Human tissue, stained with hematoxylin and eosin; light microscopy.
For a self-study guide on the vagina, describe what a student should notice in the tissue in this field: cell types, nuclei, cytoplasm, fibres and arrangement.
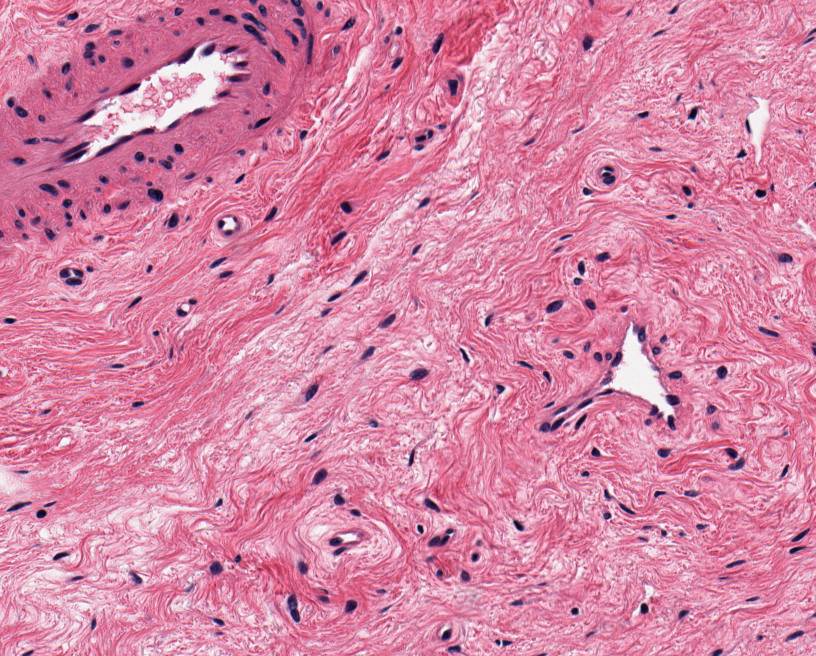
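You've got wavy pink collagen here, running in varying, swirling directions. Most nuclei in the stroma are small, dark and spindle-shaped, with no obvious cytoplasm around them. Up in the upper left corner there's a vessel with a thick, pink, muscular wall, and several small vessels with tiny lumens are scattered through the stroma, each ringed by concentric collagen.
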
